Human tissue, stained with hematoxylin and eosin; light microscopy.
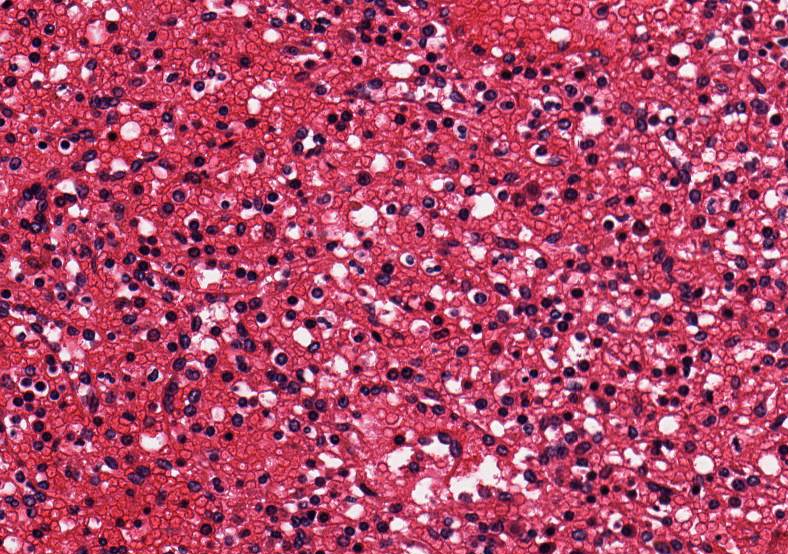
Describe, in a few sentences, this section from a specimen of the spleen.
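Look across the field and you'll see one continuous sheet of closely packed cells, without glands, follicles or any other organized units. Small round, dark-staining nuclei are scattered evenly throughout, among the pink-red profiles. Notice, too, what is absent: no bands of fibrous stroma cross the field, and there are no fat lobules or large fat cells.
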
